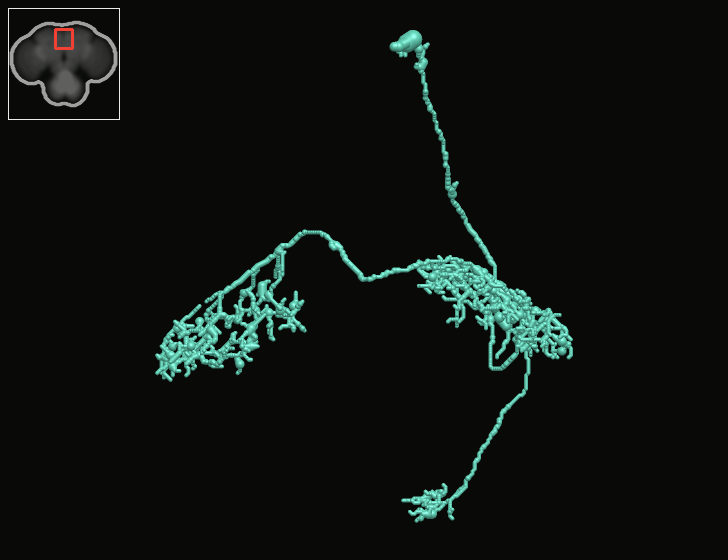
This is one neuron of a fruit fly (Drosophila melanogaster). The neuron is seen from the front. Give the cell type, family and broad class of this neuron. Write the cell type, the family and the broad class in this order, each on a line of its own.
hDeltaF
class CX
central-brain intrinsic neuron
